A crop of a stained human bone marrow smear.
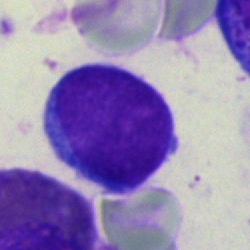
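Lymphocyte at the middle of a stained bone marrow smear. The nucleus occupies nearly the entire cell. No granules are visible in the cytoplasm, and no vacuoles are present in the cell. A small rounded bleb projects from the right edge.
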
